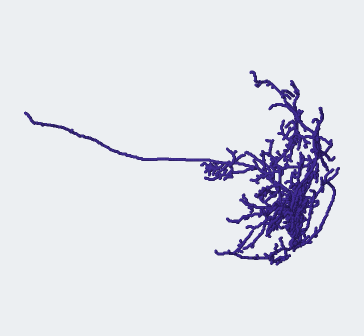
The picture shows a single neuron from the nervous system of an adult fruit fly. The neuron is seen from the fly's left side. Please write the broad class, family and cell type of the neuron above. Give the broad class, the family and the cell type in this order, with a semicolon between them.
motor neuron of the brain; hemilineage LB3; GNG133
